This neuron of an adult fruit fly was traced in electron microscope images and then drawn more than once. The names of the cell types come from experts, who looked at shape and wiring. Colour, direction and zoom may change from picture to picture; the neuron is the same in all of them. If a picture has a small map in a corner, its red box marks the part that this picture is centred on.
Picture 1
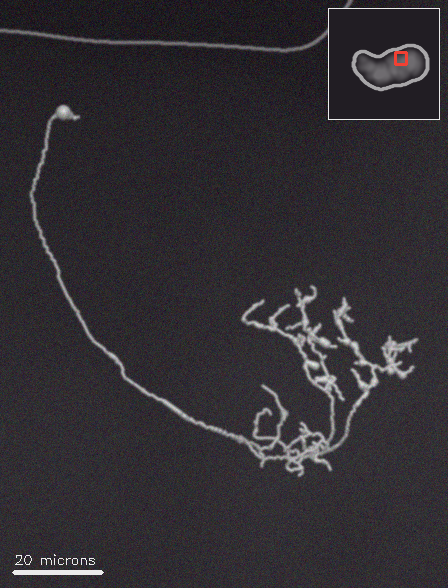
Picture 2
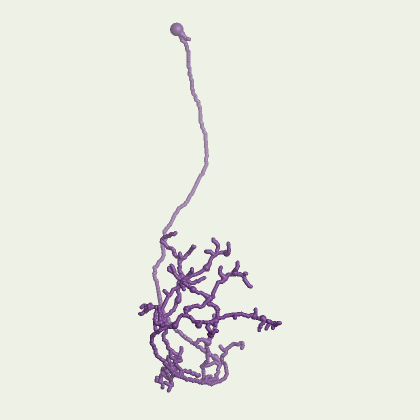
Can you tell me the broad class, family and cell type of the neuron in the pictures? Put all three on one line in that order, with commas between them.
central-brain intrinsic neuron, class CX, vDeltaG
